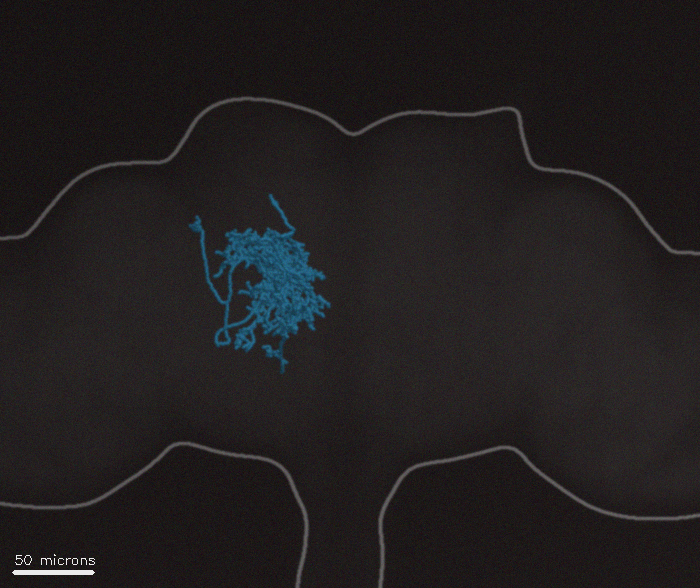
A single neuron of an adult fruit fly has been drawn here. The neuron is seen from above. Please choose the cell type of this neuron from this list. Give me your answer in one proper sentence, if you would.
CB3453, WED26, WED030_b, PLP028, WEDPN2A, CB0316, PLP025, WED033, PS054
This neuron is recognized as the cell type CB0316.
